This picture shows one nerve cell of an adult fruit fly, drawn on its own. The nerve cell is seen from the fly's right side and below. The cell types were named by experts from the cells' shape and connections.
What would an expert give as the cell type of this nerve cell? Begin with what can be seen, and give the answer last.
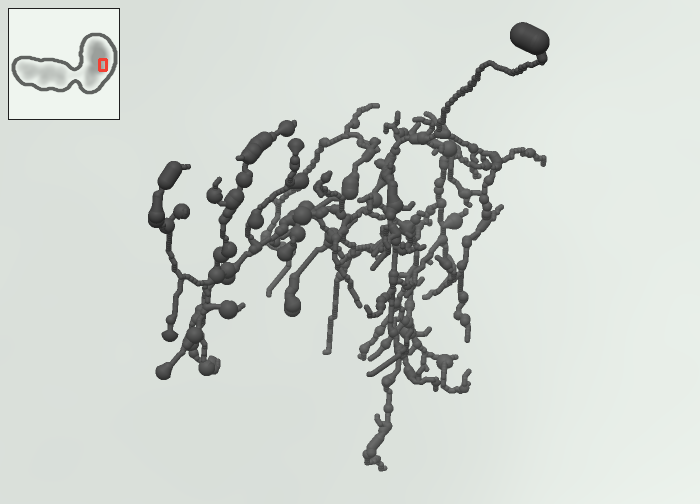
The cell body can be seen at the upper right of the picture. Dozens of branch ends can be seen. Its broad class is central-brain intrinsic neuron. The cell type is GNG360.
